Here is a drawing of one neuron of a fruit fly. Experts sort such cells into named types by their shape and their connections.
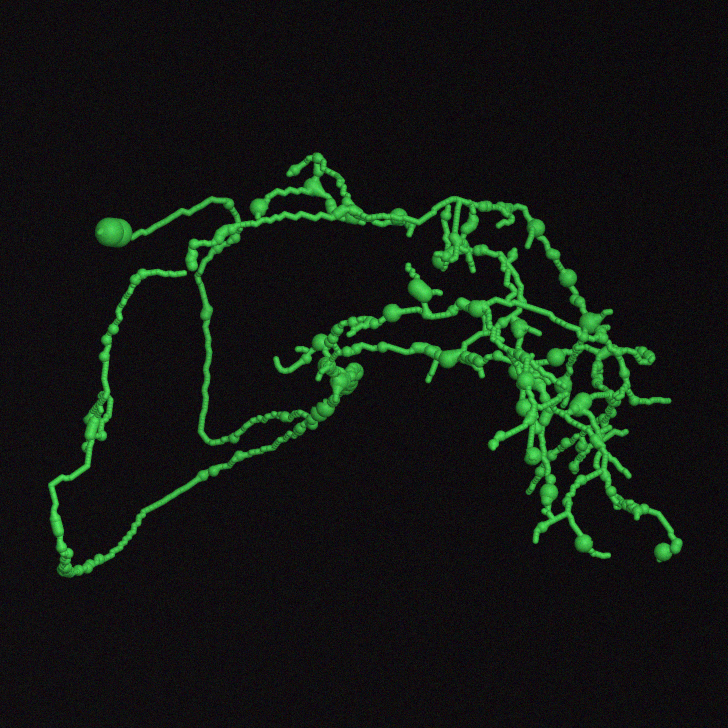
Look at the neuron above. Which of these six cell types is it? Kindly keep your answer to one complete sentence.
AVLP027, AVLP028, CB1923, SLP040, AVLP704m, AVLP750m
The cell type SLP040 is the type of this neuron.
